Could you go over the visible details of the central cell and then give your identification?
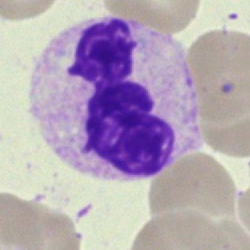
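Let me start with the outline: roughly round, and smooth. The chromatin looks dense, a dark purple. I can't make out any nucleoli in the nucleus. Around it, the cytoplasm is a pale lilac. This one is a segmented neutrophil.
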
